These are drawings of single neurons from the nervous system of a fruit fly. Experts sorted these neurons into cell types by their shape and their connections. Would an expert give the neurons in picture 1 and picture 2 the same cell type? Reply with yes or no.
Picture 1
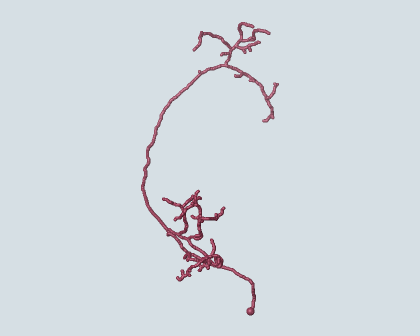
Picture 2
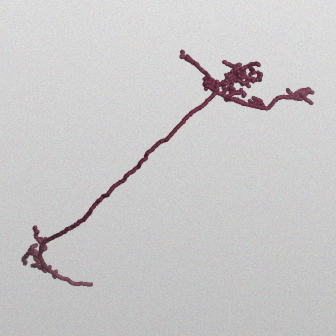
no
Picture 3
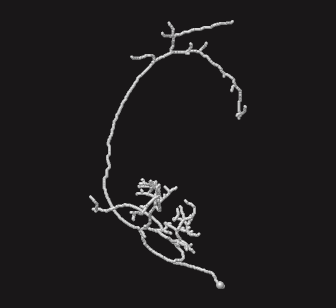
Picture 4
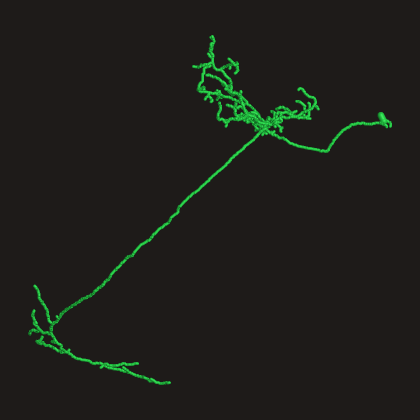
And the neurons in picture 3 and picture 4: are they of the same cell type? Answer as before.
yes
